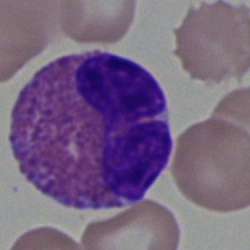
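Eosinophil, the cell in the middle of this stained bone marrow smear. Look first at the nucleus, which has two lobes, one above the other, and lies against the right side of the cell. Then take your time with the cytoplasm, which is filled with coarse granules of a purple-violet colour.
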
